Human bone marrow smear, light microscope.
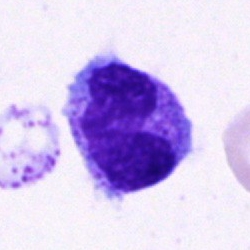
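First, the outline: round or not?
Irregular, I'd say, with small ragged cytoplasmic tags at the top and bottom edges.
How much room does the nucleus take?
Most of the cell, and I can't clearly see any nucleoli.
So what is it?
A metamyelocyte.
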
